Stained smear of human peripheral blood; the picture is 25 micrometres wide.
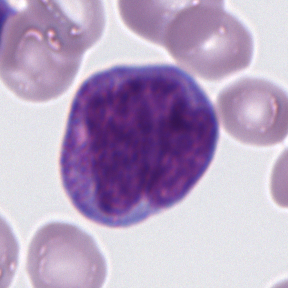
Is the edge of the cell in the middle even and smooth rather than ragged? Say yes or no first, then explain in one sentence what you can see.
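Yes. The cell outline is rounded and smooth, without surface projections.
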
